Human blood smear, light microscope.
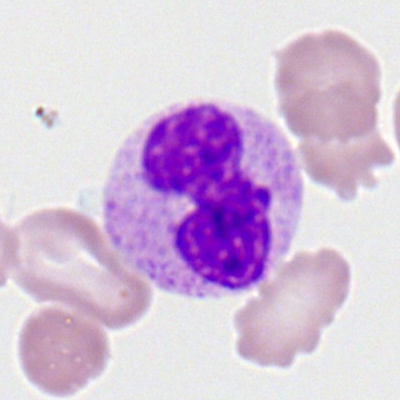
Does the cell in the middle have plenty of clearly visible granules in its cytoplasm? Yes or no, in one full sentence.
Yes, granules are visible in large numbers in its cytoplasm.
